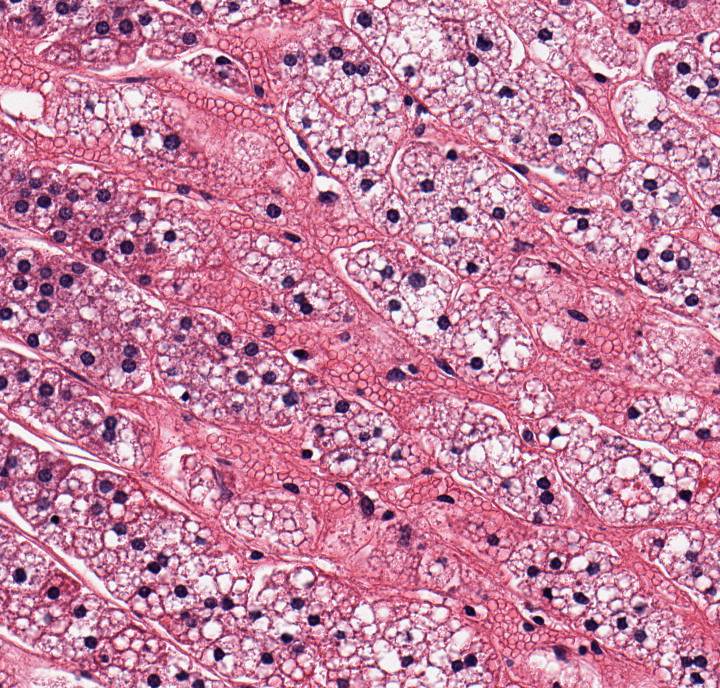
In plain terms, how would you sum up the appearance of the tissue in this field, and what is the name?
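Long parallel cords of cells cross the field diagonally, upper left to lower right. Pale, abundant cytoplasm full of small clear vacuoles looks foamy; each cell has one small, round, dark nucleus. Thin pink fibrous strands between the cords are scant. The tissue is adrenal gland.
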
